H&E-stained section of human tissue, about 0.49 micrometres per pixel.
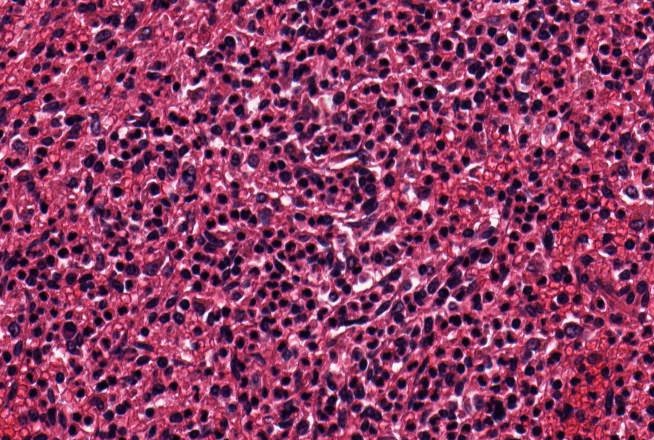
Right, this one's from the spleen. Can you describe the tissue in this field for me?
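Notice first how densely packed cells fill the whole field as one continuous sheet, with no glands, tubules or epithelium. Many of the round-nucleated cells carry a rim of pink cytoplasm around the nucleus. Near the centre, a few elongated spindle-shaped nuclei lie between small slit-like clear spaces. And you won't find fat cells anywhere.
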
